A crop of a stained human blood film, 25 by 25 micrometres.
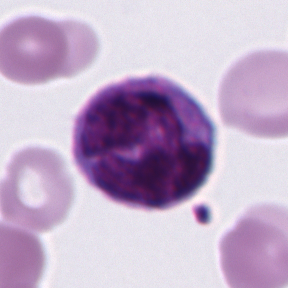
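Monocyte, about 12 micrometres across. A pale irregular cleft runs roughly horizontally across the middle of the cell. No clear vacuoles are visible, and the cell surface shows no projections. A small dark purple dot lies just outside the lower right edge of the cell.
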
